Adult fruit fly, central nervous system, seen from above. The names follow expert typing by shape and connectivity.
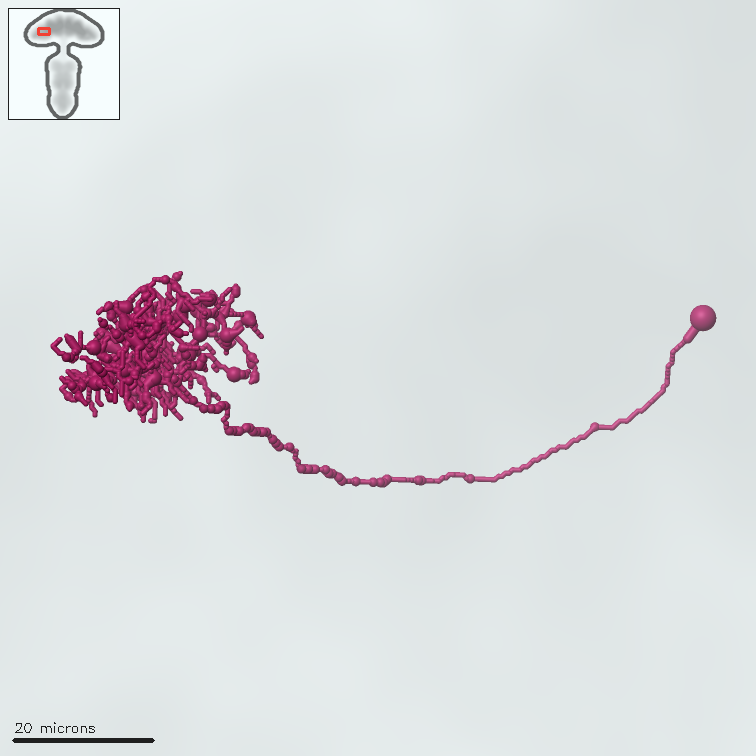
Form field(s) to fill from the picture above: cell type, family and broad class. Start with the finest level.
Pm1; Pm; optic-lobe intrinsic neuron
